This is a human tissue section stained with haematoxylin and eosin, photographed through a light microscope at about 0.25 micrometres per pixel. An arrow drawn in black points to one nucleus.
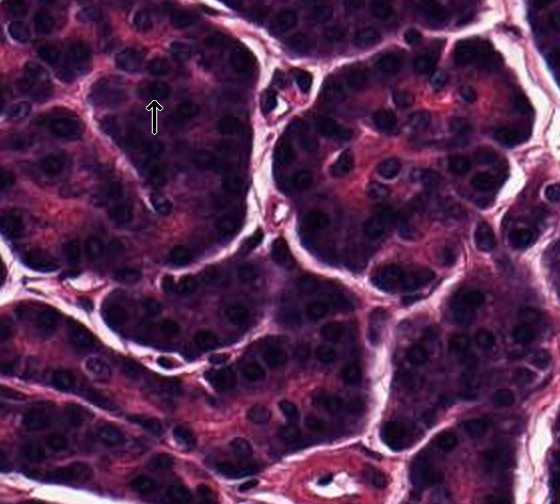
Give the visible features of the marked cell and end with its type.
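The nucleus is round and darkly stained, about the same size as the nuclei of the neighbouring cells. The surrounding cytoplasm is dense and purple, with a pinker tinge on the side facing the middle of the cell group. The cell lies within a tightly packed cluster of similar cells, and this cluster is bordered by thin, pale strands of fibres. The marked cell is a pancreatic acinar cell.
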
